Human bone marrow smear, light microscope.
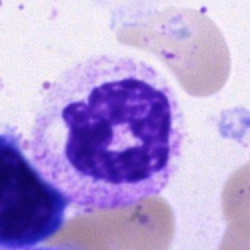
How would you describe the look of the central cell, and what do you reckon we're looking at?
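Outline: round. Nucleus: a pale, roughly triangular gap sits at its centre. Nucleoli: none visible. Cytoplasm: many fine pinkish-purple granules. Name: segmented neutrophil.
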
